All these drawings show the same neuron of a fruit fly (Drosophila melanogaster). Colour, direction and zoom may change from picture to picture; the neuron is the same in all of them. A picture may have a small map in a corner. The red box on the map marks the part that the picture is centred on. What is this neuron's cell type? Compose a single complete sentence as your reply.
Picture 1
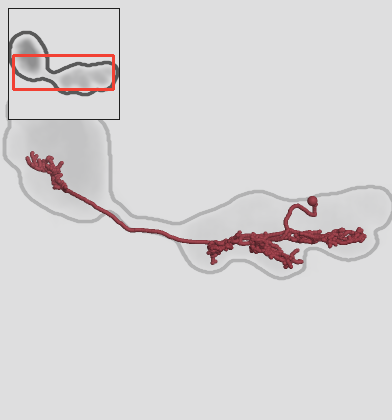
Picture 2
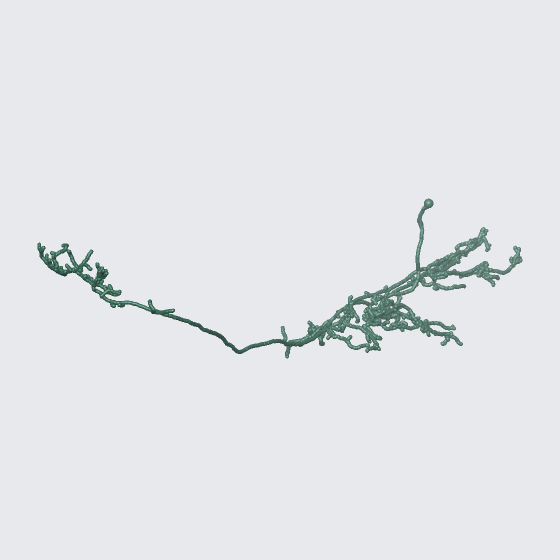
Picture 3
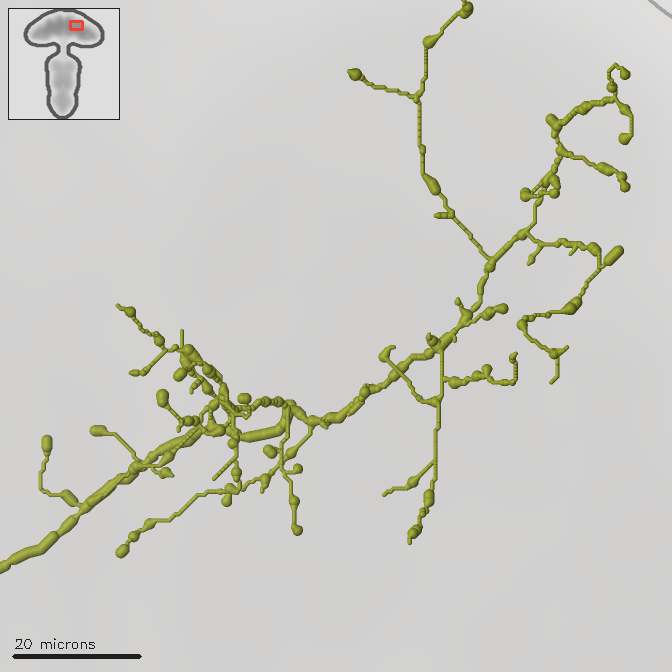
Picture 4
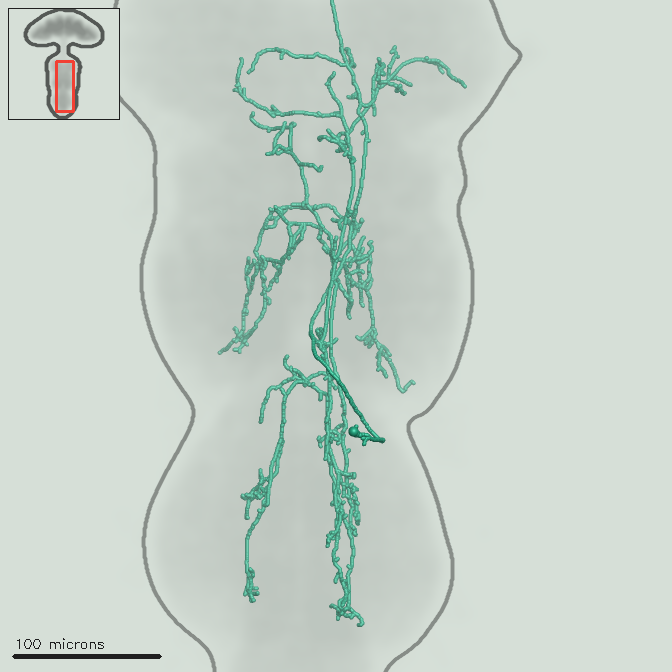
This neuron is an instance of the cell type AN17B007.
